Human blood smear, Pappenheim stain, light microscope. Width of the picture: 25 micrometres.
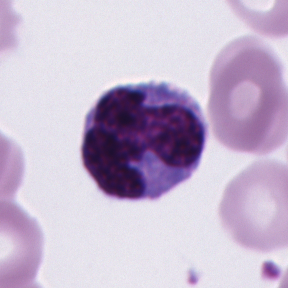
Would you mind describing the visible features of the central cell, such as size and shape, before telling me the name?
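The cell measures about 11 micrometres across. Most of it is filled by the nucleus, whose chromatin is dark purple and coarsely clumped. Pale lilac-grey cytoplasm shows mainly in notches on the right side of the nucleus. The cell is a monocyte.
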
